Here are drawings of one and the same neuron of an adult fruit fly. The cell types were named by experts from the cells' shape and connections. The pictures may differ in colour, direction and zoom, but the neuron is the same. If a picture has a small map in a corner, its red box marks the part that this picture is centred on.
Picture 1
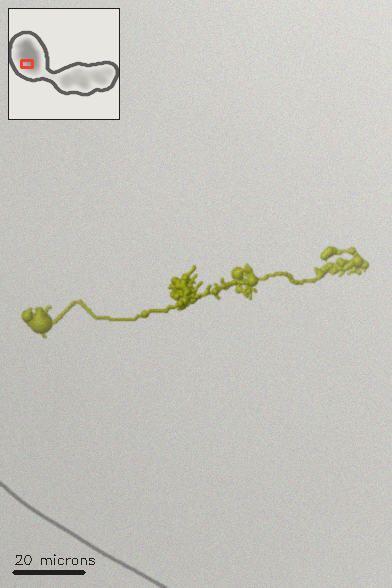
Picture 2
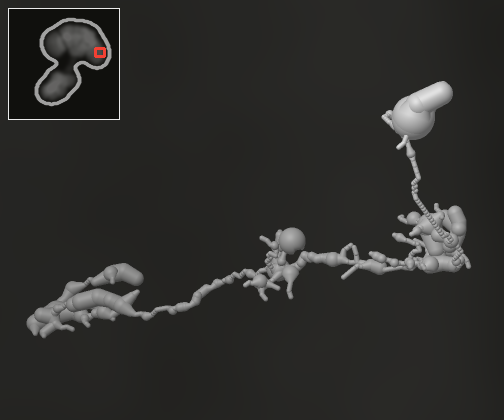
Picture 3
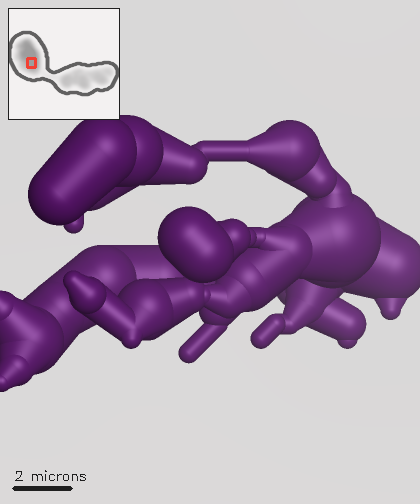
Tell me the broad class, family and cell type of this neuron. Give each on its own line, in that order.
optic-lobe intrinsic neuron
Mi
Mi1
